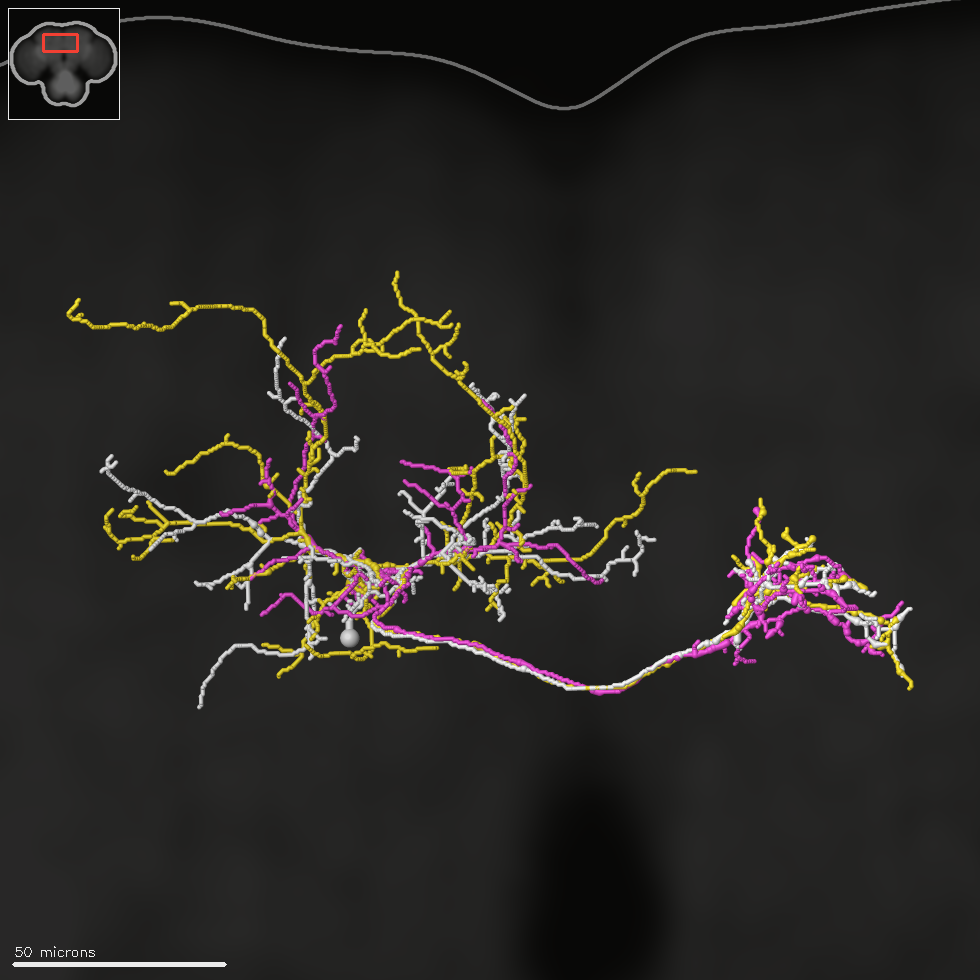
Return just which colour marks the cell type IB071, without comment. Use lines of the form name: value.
colour: yellow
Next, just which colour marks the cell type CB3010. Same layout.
colour: white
